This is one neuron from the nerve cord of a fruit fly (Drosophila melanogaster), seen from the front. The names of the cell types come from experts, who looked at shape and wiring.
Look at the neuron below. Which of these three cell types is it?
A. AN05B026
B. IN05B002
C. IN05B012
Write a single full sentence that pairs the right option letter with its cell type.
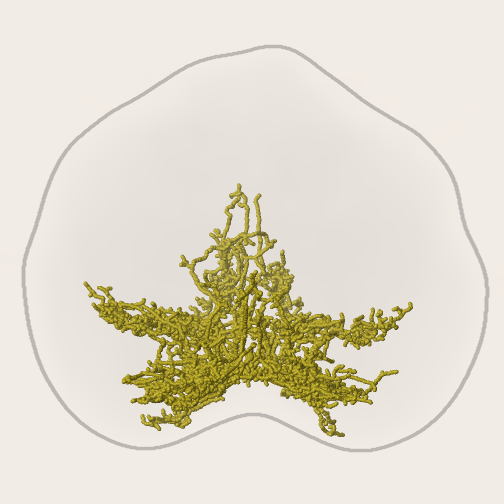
The cell type is IN05B002 for the neuron, matching option B.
